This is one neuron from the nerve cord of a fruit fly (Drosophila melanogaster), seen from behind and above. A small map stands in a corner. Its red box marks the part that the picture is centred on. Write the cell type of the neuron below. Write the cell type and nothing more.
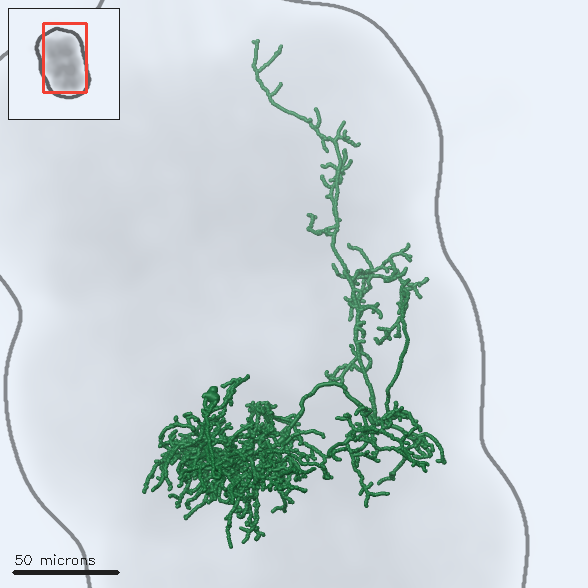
IN18B009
